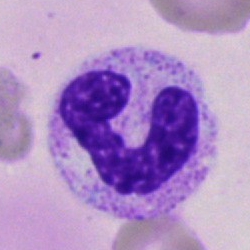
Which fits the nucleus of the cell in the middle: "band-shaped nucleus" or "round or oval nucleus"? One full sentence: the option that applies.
Drawn out into a curved band, the nucleus has no separate lobes.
